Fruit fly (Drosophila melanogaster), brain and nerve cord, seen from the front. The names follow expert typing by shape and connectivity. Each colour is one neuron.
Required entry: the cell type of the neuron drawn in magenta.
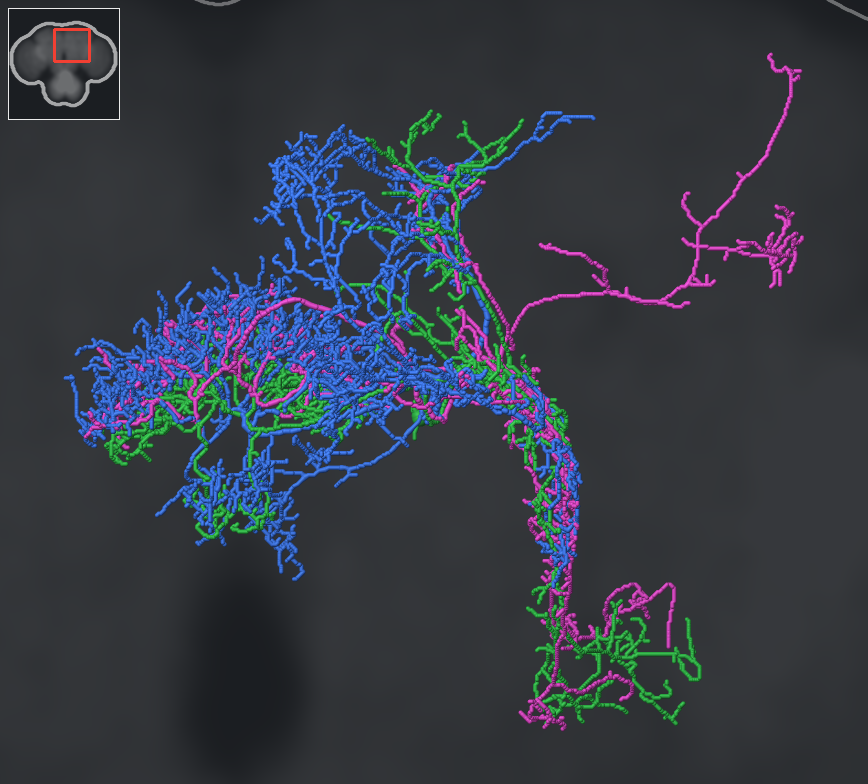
FB4L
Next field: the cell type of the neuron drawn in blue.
FB4M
